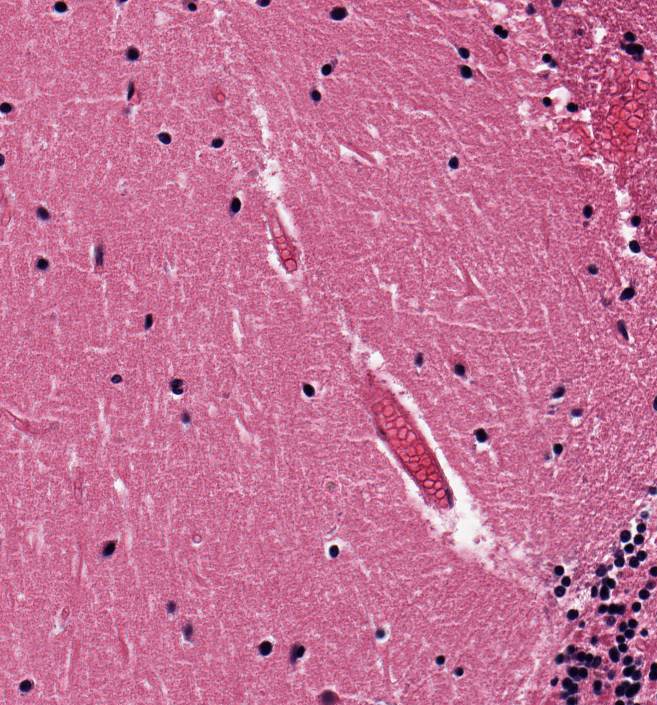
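Cerebellum: mostly pink, finely fibrillary neuropil, with sparse nuclei that are small, round to oval and dark, showing little or no cytoplasm. Notice, lower right, a dense crowd of small, round, dark-blue nuclei. Red blood cells cluster at the upper right edge.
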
